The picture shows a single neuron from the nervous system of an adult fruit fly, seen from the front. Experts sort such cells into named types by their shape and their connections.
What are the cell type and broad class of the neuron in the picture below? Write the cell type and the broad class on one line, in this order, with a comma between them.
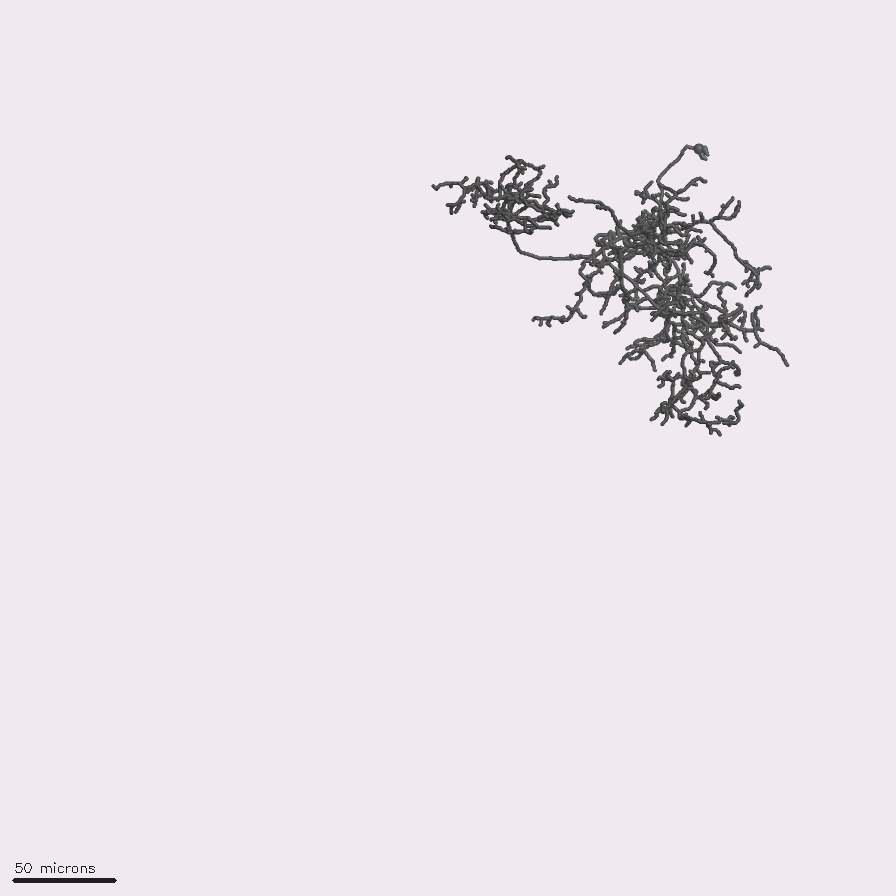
SMP418, central-brain intrinsic neuron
